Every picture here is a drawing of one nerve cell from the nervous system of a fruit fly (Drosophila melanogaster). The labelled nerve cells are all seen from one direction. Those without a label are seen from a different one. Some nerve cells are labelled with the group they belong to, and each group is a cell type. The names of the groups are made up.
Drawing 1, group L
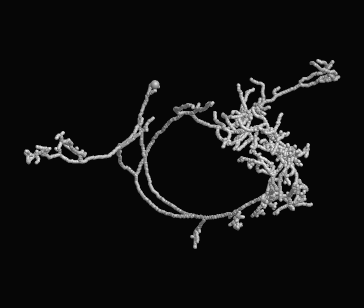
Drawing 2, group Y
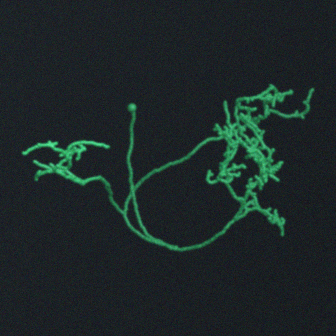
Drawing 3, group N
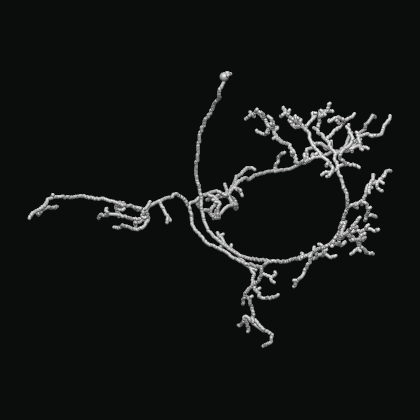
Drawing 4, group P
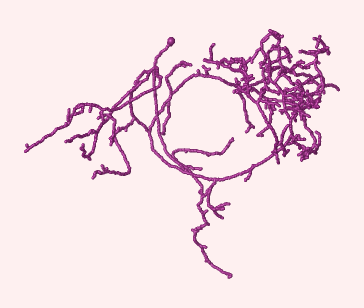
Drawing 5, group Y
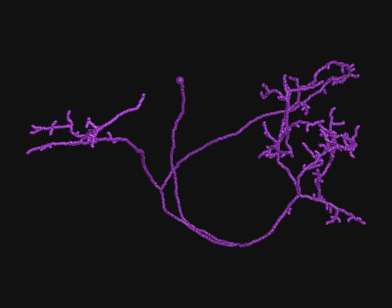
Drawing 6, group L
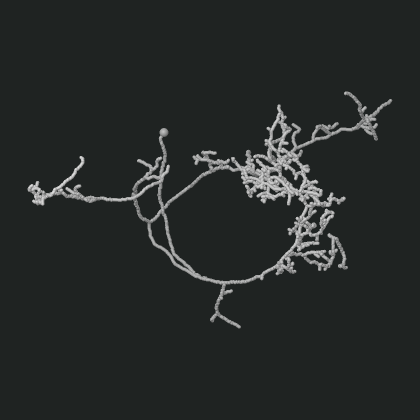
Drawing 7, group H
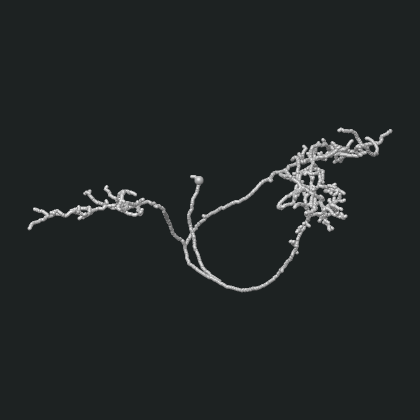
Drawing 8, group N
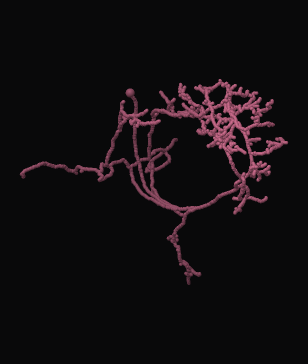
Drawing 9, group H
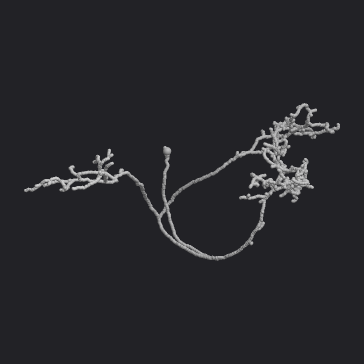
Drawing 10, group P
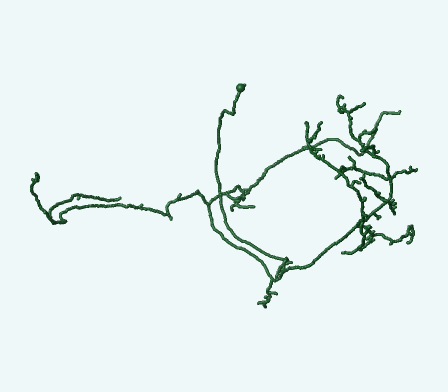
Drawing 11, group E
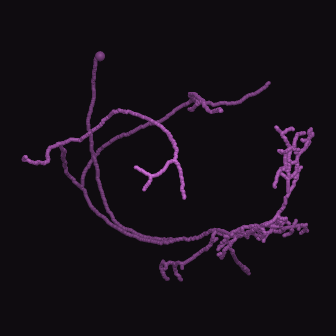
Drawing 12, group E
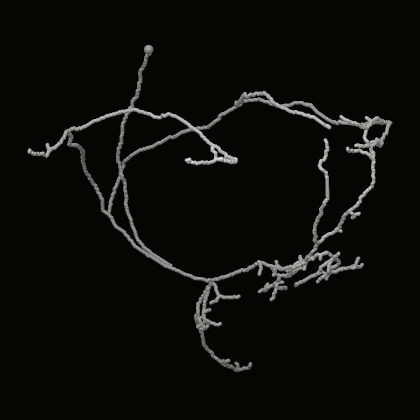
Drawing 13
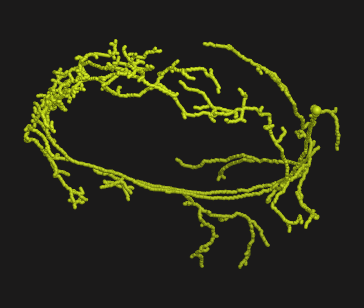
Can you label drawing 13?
group N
